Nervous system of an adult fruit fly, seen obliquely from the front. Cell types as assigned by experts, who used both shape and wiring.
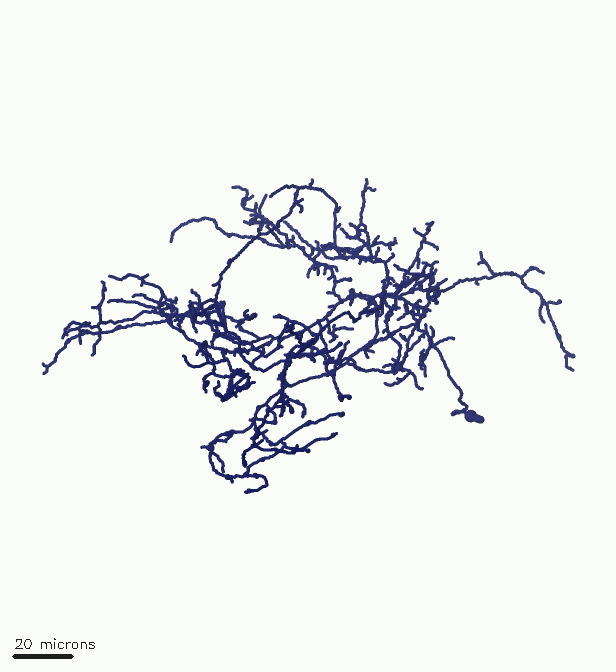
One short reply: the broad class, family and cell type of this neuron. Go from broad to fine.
nerve-cord intrinsic neuron; hemilineage 12A; IN12A041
